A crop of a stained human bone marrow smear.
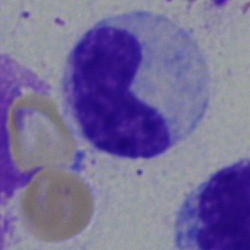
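Band neutrophil, the cell in the middle of a stained bone marrow smear. The band neutrophil's outline is round and smooth. The nucleus is deeply indented on its right side, giving a kidney shape. A moderate amount of cytoplasm fills the notch at the upper right. The cytoplasm is pale greyish blue.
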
